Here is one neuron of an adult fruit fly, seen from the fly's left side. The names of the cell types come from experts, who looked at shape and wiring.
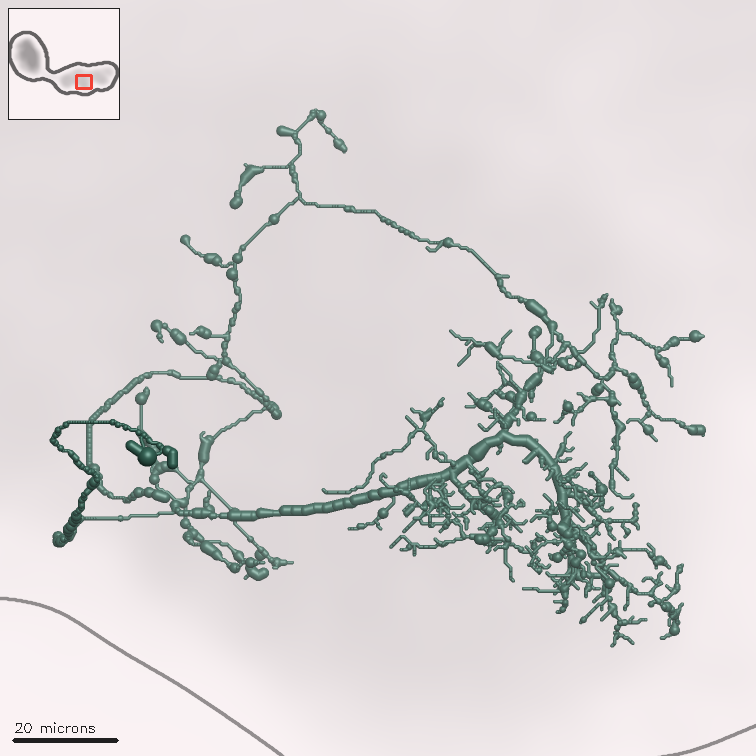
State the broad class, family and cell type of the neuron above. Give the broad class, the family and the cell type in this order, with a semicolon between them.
nerve-cord intrinsic neuron; hemilineage 01A; IN01A036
